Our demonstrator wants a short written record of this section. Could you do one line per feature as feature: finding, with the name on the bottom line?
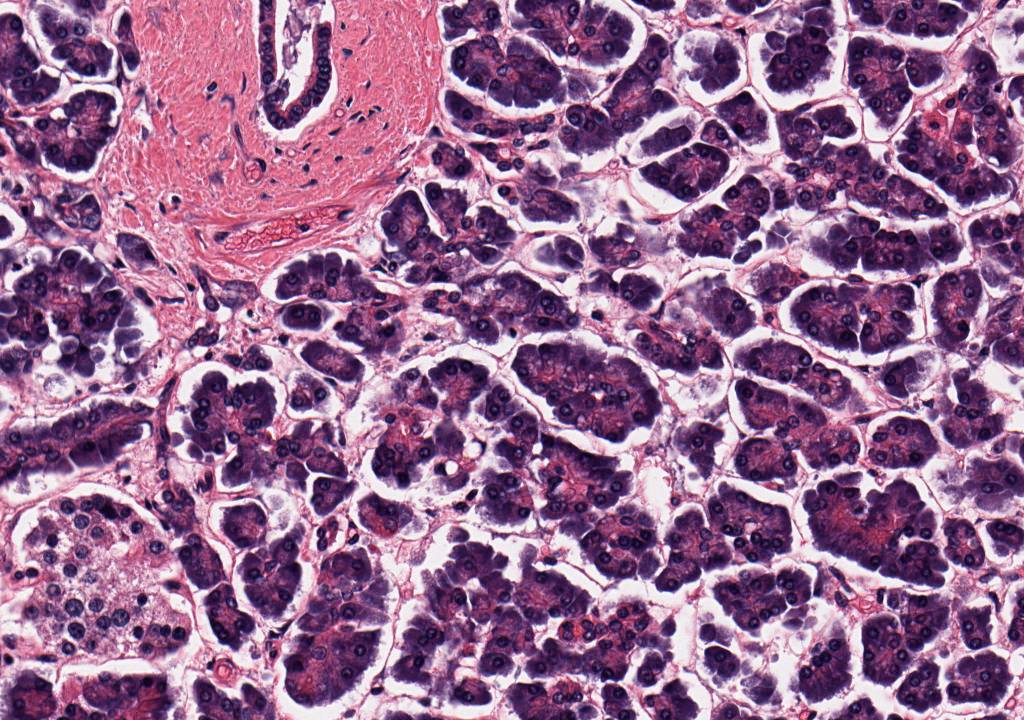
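Acinar nuclei: round, sitting toward the outer, basal edge of each acinus, as far as I can see.
Acinar cytoplasm: deep purple at the base, turning pinker toward each acinus centre.
Lower left: a rounded cluster of pale cells, clearly lighter than the acini.
Upper left: a duct with a single columnar lining, in dense pink collagen.
Name, then: pancreas.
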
